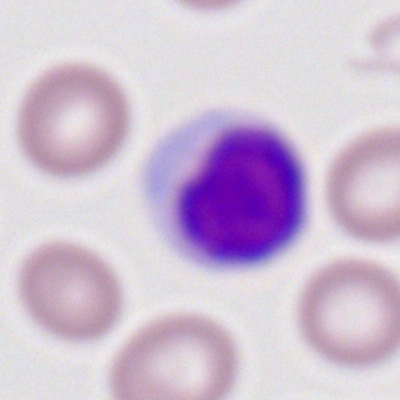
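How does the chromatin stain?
Dense, dark purple.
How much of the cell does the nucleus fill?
Most of it, leaving little cytoplasm.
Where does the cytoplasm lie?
In a pale blue crescent, mainly on the left side.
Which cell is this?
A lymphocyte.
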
